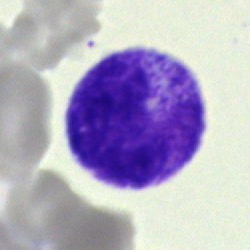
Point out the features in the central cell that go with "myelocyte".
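Your myelocyte is round, with deep violet chromatin carrying darker clumped patches.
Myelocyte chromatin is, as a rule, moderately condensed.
Those clumped patches sit well with that. The picture is soft and blurred, though, so fine detail is hard to see. Off to the left of the cell lie some pale grey out-of-focus shapes.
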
